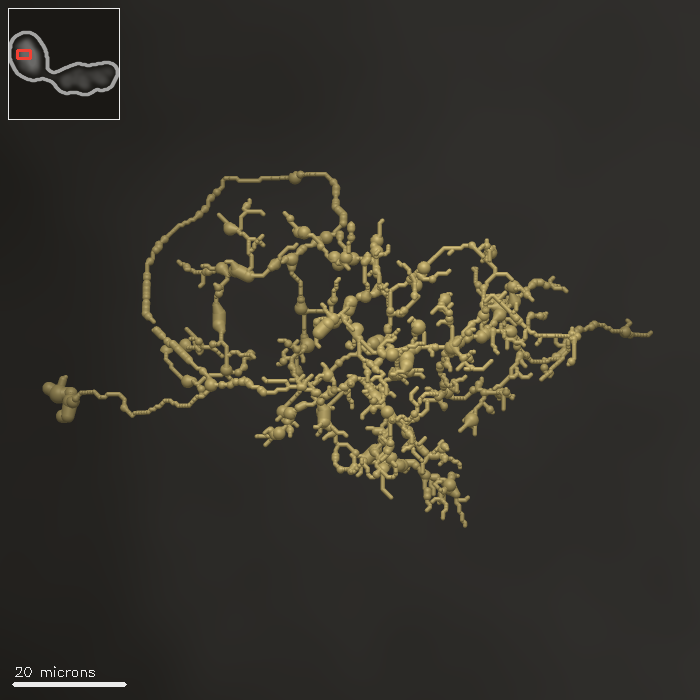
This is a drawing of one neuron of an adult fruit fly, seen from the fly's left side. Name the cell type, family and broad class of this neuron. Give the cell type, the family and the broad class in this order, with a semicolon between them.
CB2171; hemilineage VLPa1_lateral; central-brain intrinsic neuron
